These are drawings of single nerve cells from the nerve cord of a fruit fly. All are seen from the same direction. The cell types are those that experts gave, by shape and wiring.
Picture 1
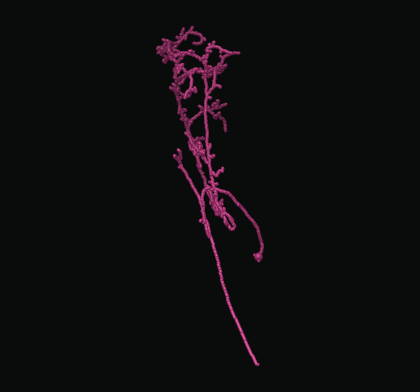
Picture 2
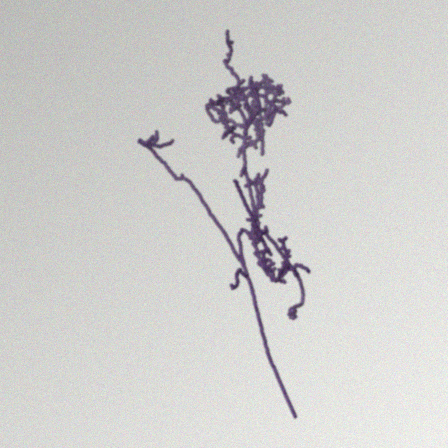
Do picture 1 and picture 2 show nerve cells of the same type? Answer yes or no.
no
